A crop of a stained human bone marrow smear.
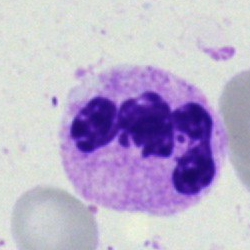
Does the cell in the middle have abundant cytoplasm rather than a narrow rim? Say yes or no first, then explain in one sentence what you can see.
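Yes. The cytoplasm is abundant and pale pinkish-lilac.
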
